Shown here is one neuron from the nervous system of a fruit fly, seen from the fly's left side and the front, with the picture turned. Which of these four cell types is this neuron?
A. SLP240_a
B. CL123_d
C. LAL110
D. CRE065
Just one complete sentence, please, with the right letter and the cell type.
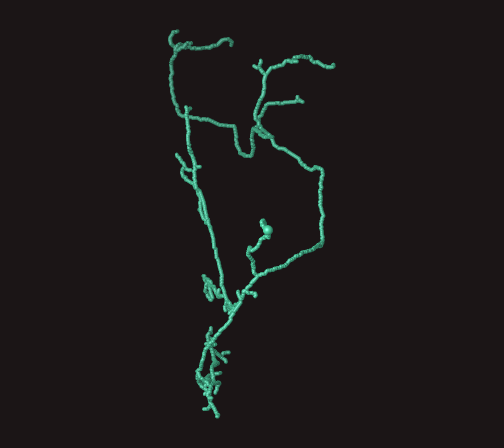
As option C gives it, the neuron's cell type is LAL110.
